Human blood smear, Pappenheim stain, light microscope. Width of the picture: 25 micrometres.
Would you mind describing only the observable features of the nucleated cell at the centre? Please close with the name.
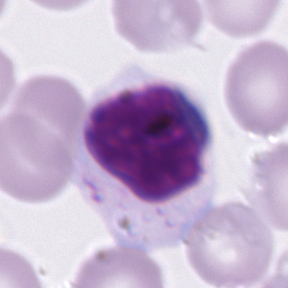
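The outline's irregular here, not smoothly round. The nucleus sits toward the upper part of the cell, so most of the cytoplasm lies below it. Its chromatin is dense and stains dark purple, and the cytoplasm is a pale greyish blue. It's a large granular lymphocyte.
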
